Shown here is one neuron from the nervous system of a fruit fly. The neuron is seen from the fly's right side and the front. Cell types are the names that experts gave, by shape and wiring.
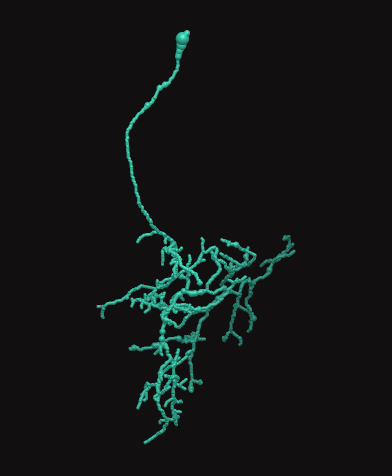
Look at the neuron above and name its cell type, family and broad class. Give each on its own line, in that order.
CB2300
hemilineage CLp1
central-brain intrinsic neuron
